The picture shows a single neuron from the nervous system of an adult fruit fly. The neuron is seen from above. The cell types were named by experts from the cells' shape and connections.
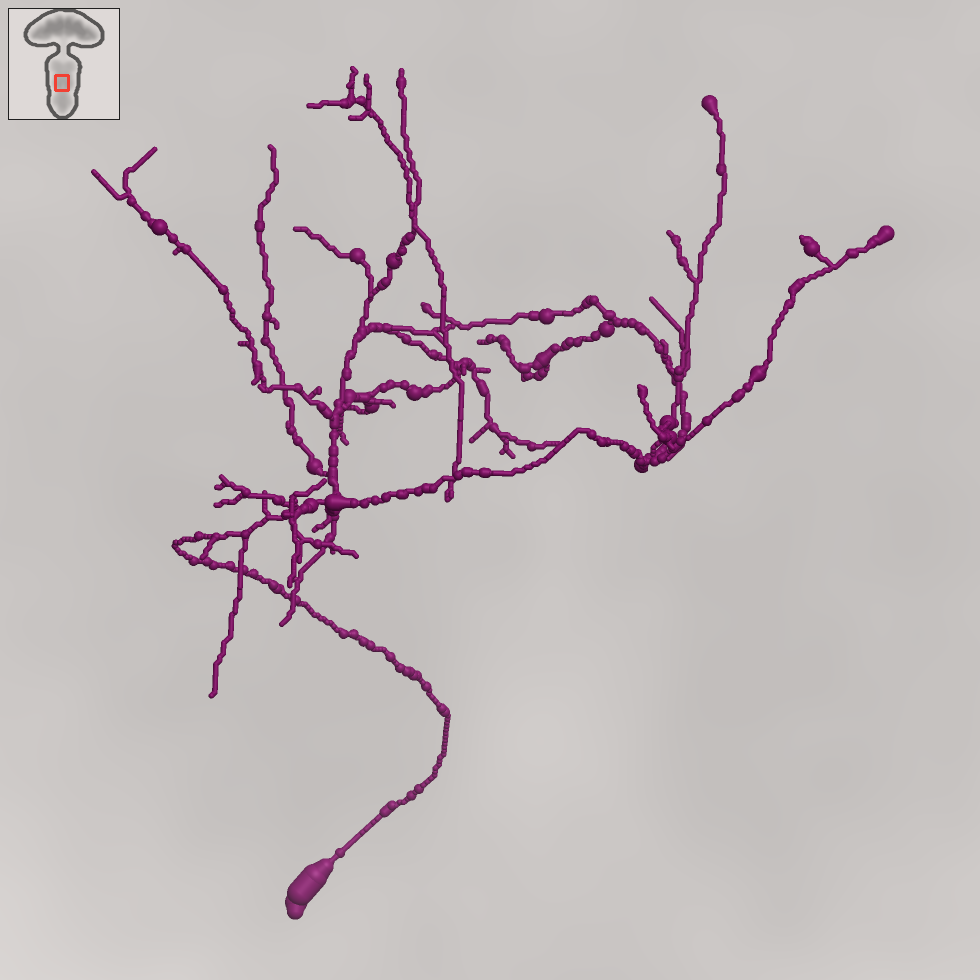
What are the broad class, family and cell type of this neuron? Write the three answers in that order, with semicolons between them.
nerve-cord intrinsic neuron; hemilineage 06A; IN06A088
